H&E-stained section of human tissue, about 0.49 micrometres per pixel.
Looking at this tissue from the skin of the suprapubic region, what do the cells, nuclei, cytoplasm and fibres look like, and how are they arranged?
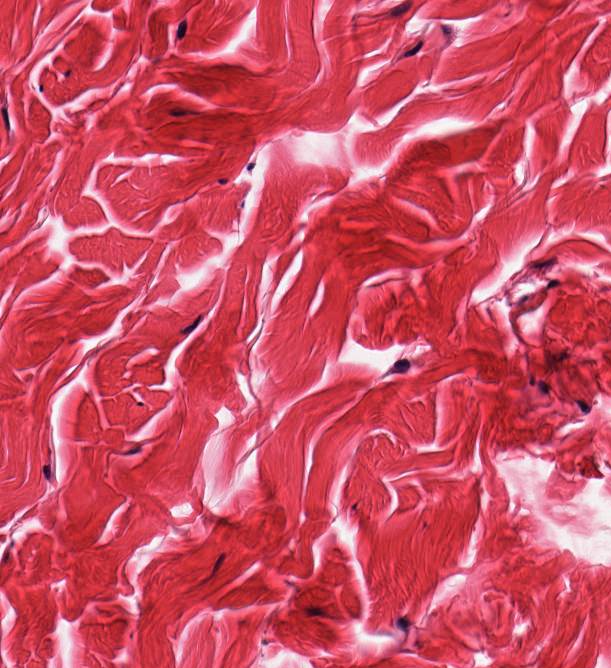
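Look how thick fibre bundles fill the whole field, running in many different directions and interweaving. Many follow a wavy course across it. Nuclei are sparse, just scattered ones among the bundles; notice they're small, dark and elongated, sitting at the bundle edges.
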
